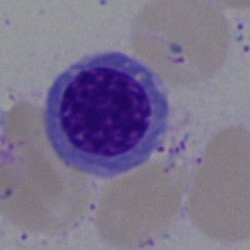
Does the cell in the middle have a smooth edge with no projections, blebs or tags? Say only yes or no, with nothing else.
Yes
